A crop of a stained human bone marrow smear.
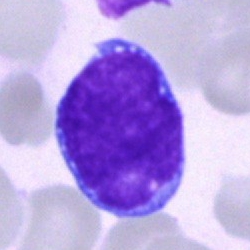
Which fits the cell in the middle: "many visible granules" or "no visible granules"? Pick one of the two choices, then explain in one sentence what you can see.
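No visible granules. No granules can be seen in the cytoplasm.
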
